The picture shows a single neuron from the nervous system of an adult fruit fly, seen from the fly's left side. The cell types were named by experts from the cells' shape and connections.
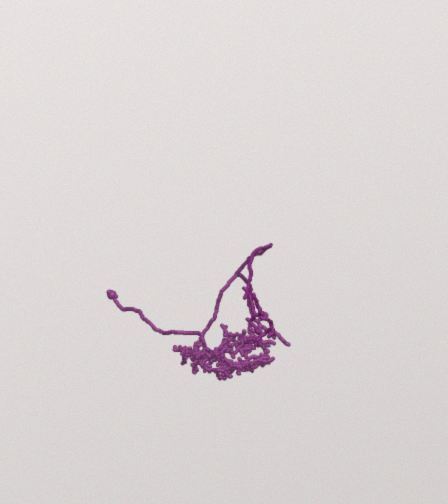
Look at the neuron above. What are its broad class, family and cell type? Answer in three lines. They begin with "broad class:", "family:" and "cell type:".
broad class: central-brain intrinsic neuron
family: hemilineage ALl1_ventral
cell type: CB3631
